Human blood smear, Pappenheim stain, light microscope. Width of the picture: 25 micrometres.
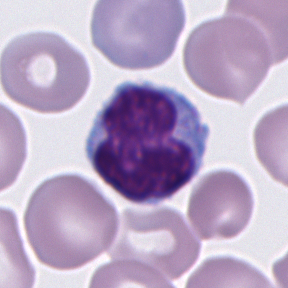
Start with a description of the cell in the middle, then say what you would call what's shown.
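Outline roughly round, about 11 micrometres across. Nucleus about 10 by 8 micrometres, filling about 70% of the cell's area. Chromatin dark purple, coarsely clumped. Cytoplasm pale blue, its rim widest on the right side of the nucleus. Name: typical lymphocyte.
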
